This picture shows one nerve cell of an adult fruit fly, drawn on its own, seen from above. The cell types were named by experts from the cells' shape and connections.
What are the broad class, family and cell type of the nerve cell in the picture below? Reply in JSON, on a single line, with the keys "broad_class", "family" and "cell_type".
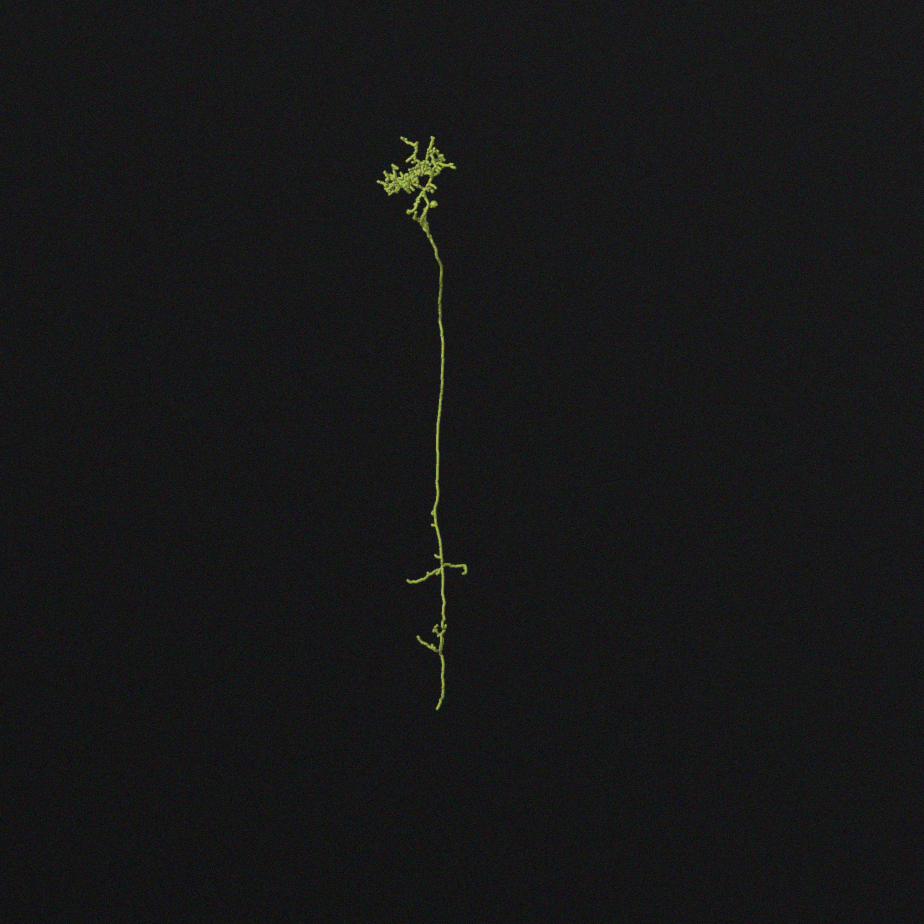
{"broad_class": "descending neuron", "family": "hemilineage LB12", "cell_type": "DNg82"}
